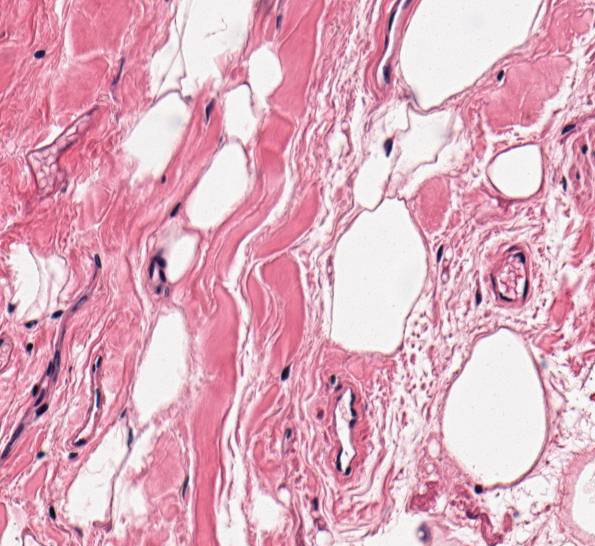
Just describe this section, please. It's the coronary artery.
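Connective tissue throughout; no epithelium present. Thin, dark, spindle-shaped nuclei, sparse, scattered between collagen bundles. Small round vessel with thick pink wall at the right edge of centre. Between the large spaces on the right, stroma looser and paler, with fine wispy fibres.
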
